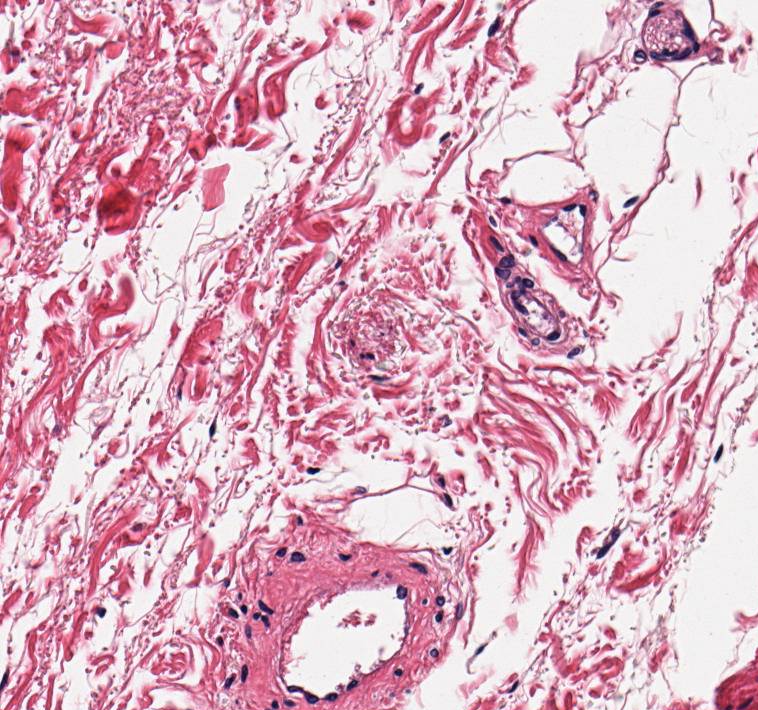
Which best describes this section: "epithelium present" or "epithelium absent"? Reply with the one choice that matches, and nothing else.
Epithelium absent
